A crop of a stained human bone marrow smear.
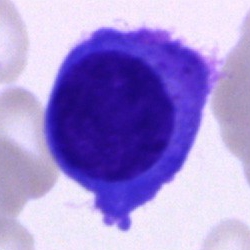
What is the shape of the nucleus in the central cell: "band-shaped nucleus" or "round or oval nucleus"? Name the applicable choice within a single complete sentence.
What the nucleus forms is one compact round or oval mass.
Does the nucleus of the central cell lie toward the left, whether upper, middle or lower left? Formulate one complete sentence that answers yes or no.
Yes, the nucleus of this cell lies toward the left.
